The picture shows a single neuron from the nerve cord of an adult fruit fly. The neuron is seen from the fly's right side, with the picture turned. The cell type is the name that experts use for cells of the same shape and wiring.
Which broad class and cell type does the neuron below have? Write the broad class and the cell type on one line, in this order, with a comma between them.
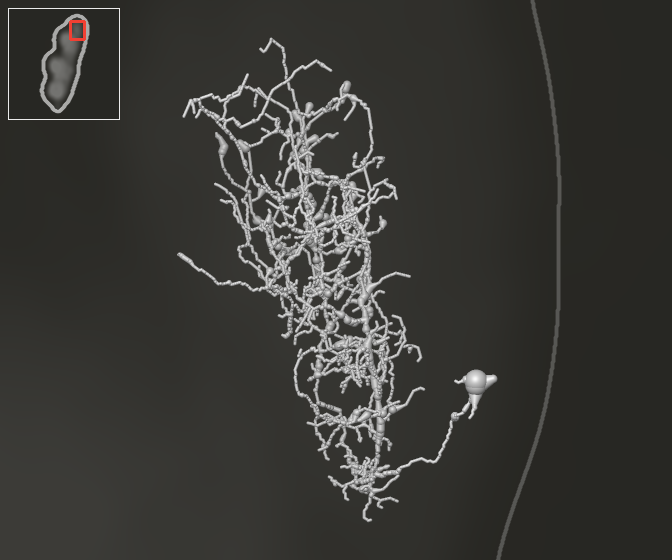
nerve-cord intrinsic neuron, INXXX353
